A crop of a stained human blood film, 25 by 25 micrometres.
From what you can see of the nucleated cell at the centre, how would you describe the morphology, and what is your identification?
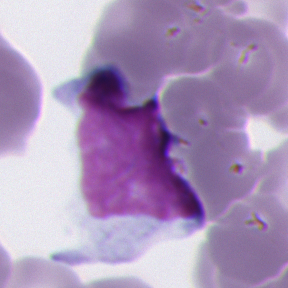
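The nucleus fills most of the cell and has an irregular, angular outline. Its chromatin looks finely textured, with no coarse dark clumps. Most of the cytoplasm sits below the nucleus. It's a typical lymphocyte.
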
